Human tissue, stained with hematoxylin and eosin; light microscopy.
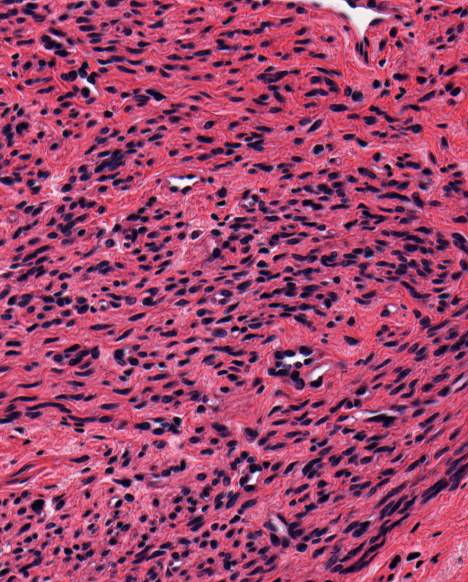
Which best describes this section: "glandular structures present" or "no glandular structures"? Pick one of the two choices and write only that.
No glandular structures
